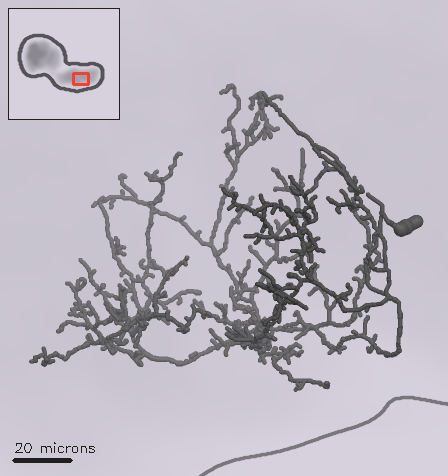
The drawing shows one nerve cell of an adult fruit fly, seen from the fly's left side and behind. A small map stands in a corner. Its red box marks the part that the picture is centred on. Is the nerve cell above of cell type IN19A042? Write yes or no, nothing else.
no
